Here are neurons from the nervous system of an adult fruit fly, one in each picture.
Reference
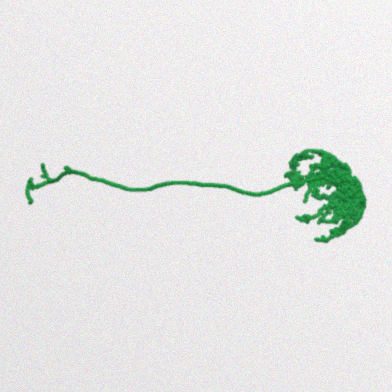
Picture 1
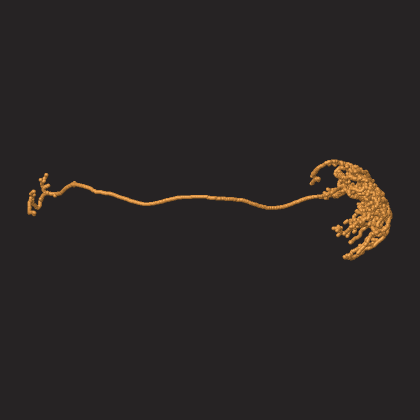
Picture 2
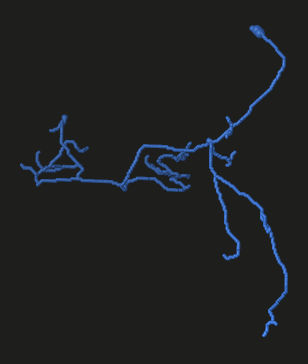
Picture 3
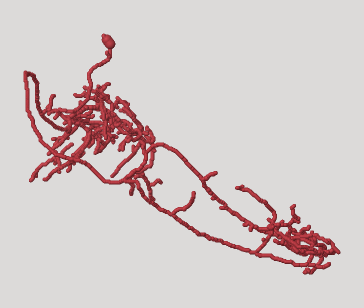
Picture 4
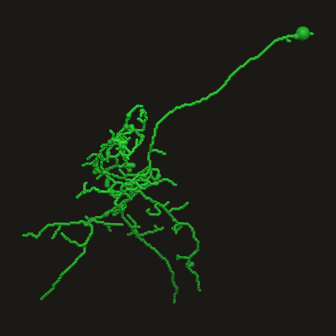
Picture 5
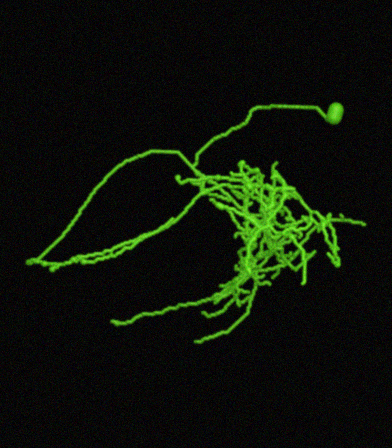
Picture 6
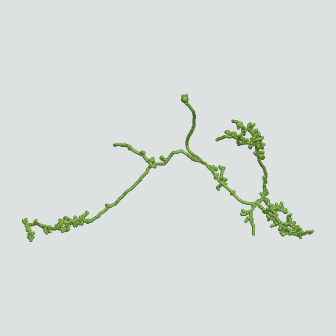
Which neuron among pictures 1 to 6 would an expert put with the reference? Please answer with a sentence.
Picture 1 shows a neuron of the same cell type.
